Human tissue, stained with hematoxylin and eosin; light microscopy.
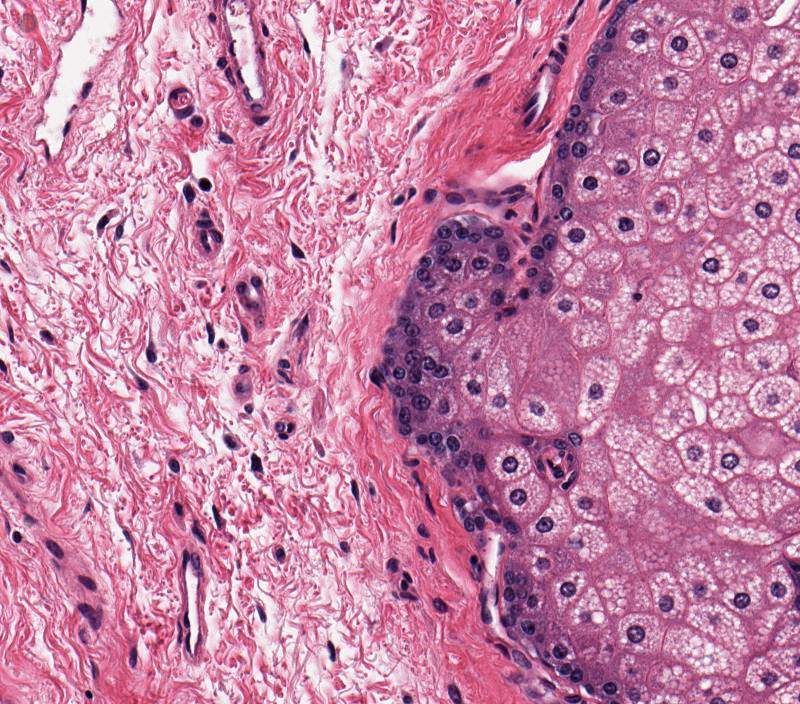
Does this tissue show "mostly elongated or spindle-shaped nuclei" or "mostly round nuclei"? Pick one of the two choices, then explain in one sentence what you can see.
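Mostly round nuclei. The nuclei of the vacuolated cells are round and sit in the centre of each cell.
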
